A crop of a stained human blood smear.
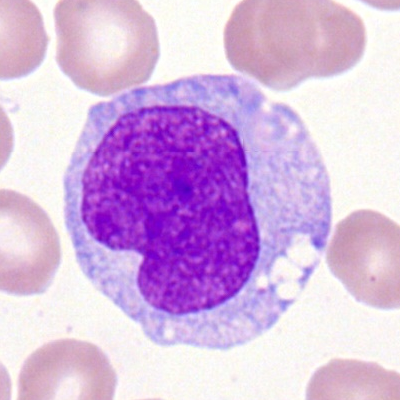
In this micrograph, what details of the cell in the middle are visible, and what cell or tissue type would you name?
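The cell in the middle has a roughly round outline with a slightly uneven edge. Its cytoplasm is abundant and pale grey-blue, without large coarse granules. A cluster of small clear vacuoles lies in the lower right cytoplasm. This cell is a monocyte.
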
